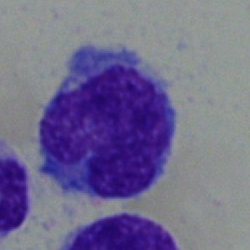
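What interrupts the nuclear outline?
A distinct notch cutting into its lower left side.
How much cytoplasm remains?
Only a scant rim; the nucleus fills most of the cell, and the cytoplasm shows most along the top and lower left.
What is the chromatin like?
Deep purple, finely mottled.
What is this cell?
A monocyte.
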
